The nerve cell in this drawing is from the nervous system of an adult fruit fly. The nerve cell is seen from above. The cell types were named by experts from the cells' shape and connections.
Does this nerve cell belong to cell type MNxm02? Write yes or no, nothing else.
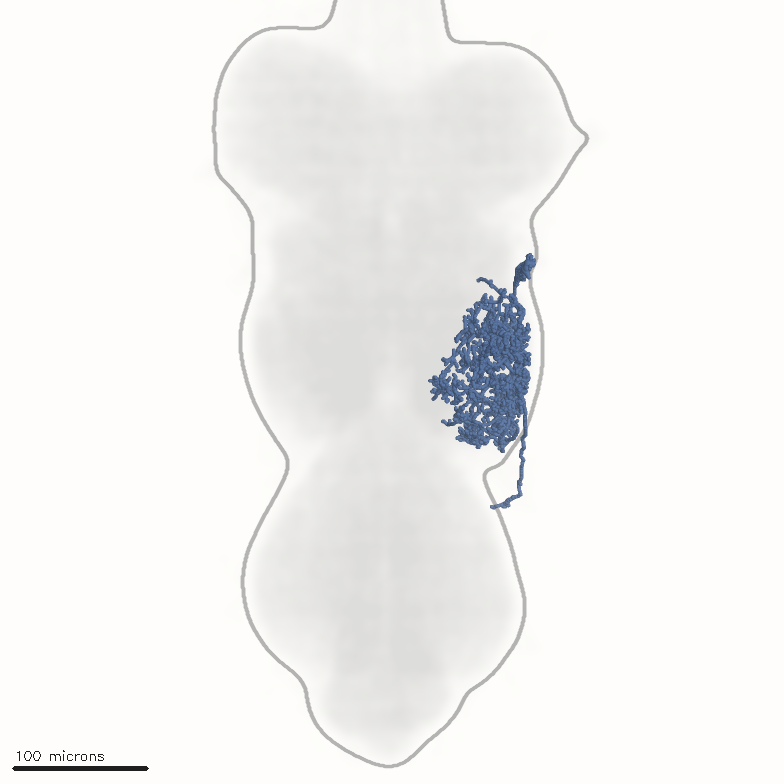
no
